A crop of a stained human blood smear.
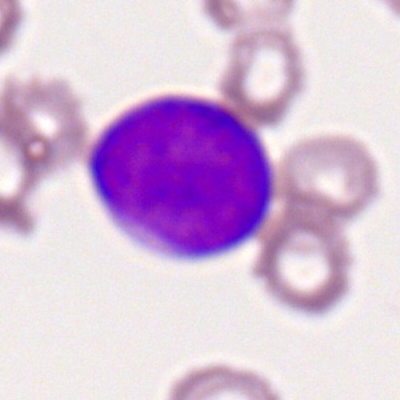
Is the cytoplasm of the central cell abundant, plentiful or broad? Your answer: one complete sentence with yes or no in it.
No, a narrow rim is all the cytoplasm this cell has.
